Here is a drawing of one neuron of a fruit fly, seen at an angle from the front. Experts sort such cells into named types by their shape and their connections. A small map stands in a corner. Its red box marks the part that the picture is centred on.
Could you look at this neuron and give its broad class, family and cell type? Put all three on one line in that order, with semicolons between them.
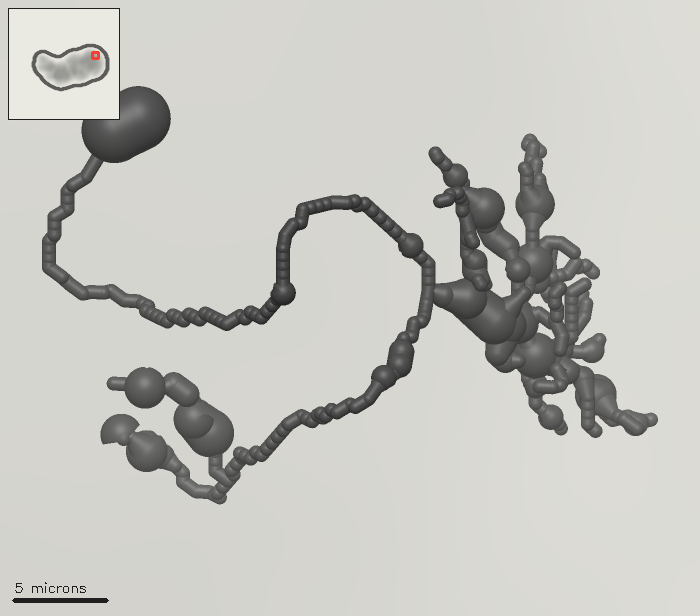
optic-lobe intrinsic neuron; T; T4d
